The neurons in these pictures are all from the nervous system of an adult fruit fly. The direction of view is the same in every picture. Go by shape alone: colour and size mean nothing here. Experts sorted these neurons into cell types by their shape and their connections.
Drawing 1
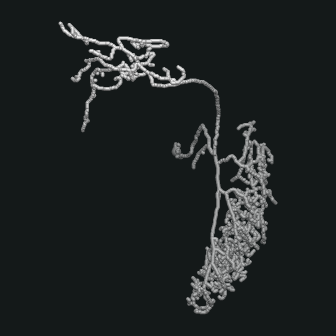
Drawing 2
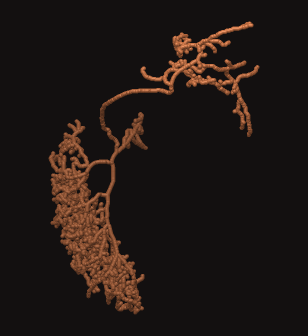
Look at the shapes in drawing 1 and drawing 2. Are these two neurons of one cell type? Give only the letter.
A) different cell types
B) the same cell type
B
